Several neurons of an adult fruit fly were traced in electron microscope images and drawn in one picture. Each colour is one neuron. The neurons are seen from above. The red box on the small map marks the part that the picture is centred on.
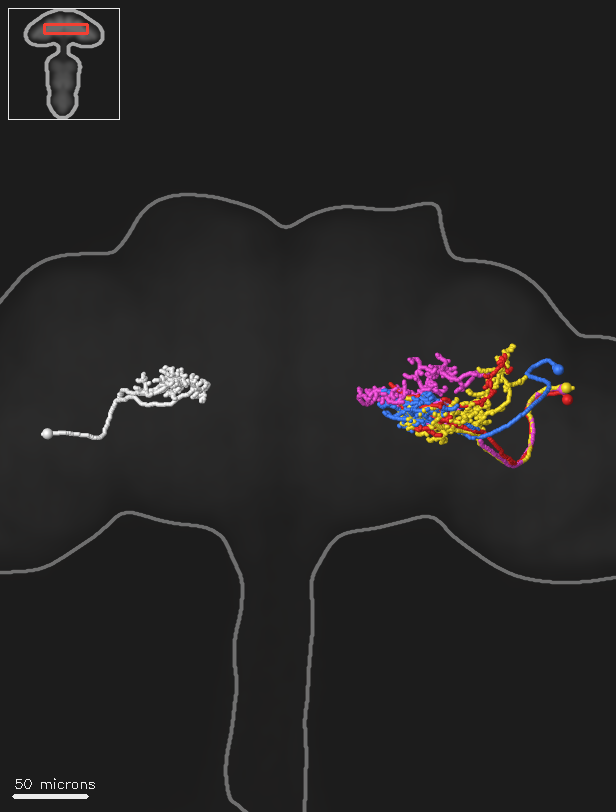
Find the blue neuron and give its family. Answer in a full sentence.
The family is hemilineage SLPav2.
